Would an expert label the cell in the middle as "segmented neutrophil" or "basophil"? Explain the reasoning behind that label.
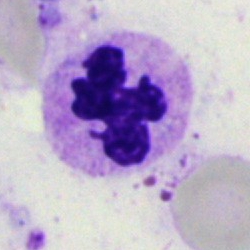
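Segmented neutrophil; not basophil.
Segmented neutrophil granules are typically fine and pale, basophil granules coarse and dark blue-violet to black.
Cytoplasm plentiful, pale pinkish-lilac, filled with fine, faint lilac granules.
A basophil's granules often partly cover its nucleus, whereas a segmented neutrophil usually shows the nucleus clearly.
Nucleus here visible as irregular, made of several connected lobes, with dense dark purple chromatin throughout.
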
